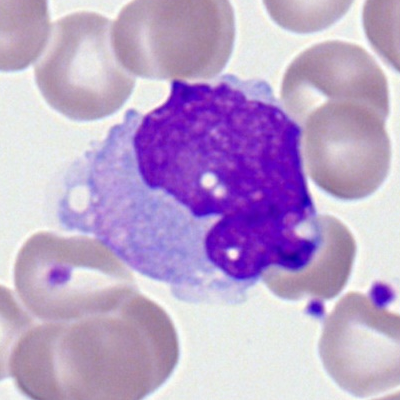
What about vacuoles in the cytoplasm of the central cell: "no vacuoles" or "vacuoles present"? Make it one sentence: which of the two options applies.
Among the contents of its cytoplasm are one or more clear vacuoles.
